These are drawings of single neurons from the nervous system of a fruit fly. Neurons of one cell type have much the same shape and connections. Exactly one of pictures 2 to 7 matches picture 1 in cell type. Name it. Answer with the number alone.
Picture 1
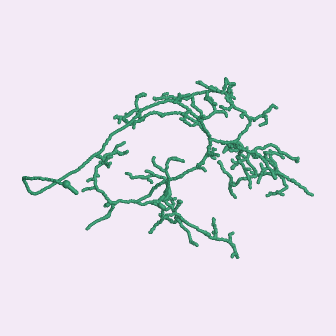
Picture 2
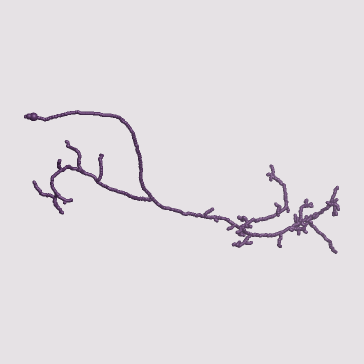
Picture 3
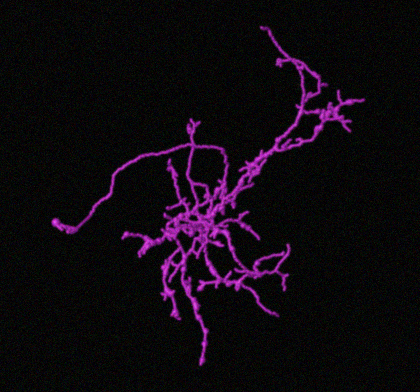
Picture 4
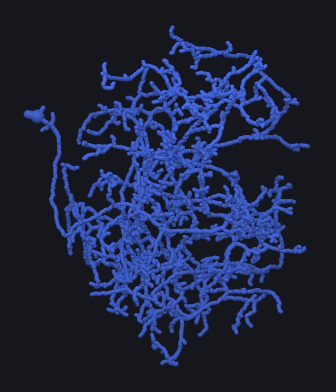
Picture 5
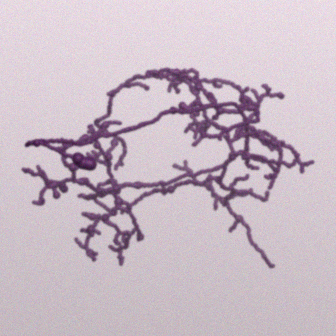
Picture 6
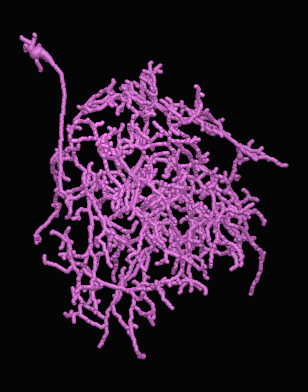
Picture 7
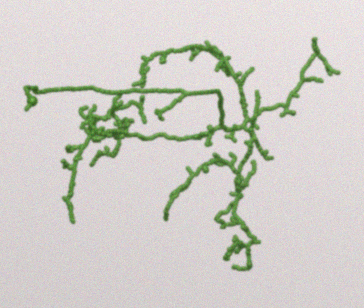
5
